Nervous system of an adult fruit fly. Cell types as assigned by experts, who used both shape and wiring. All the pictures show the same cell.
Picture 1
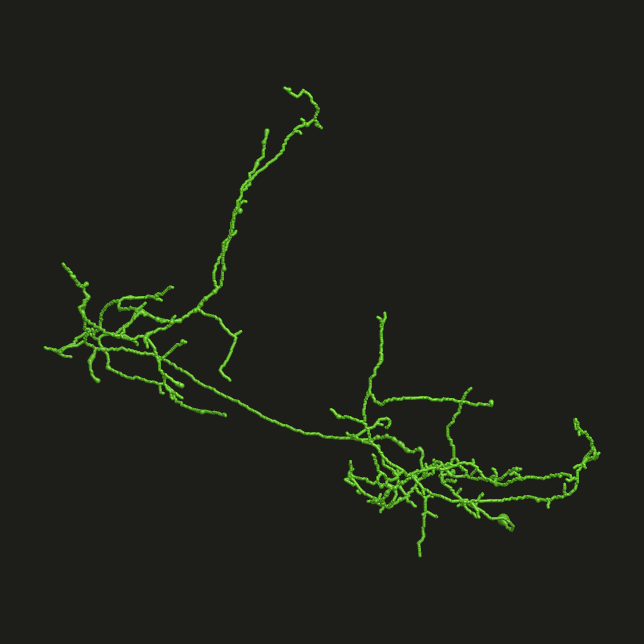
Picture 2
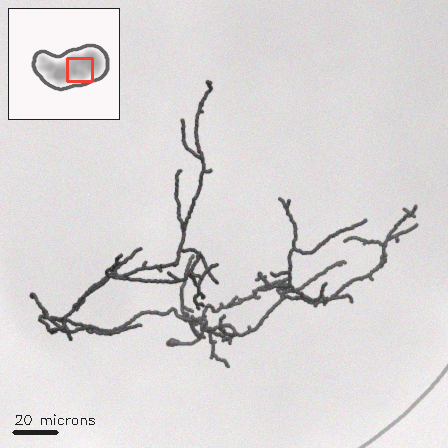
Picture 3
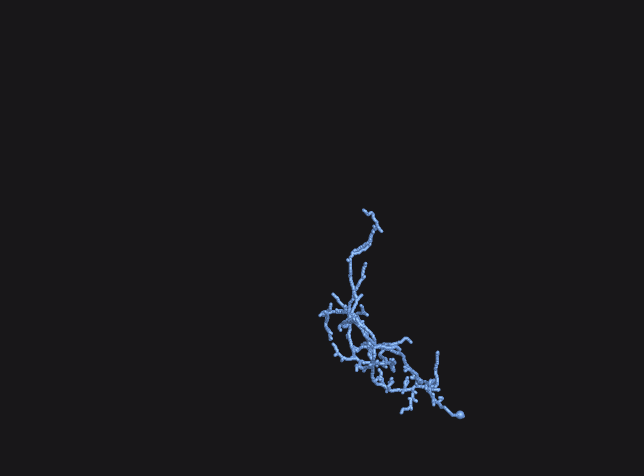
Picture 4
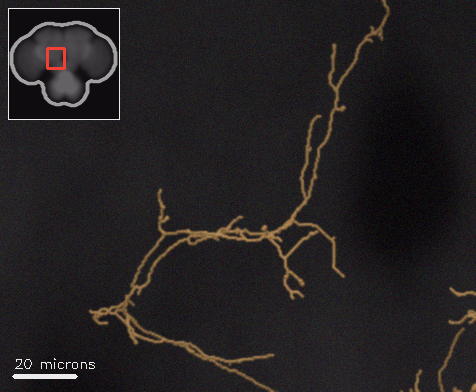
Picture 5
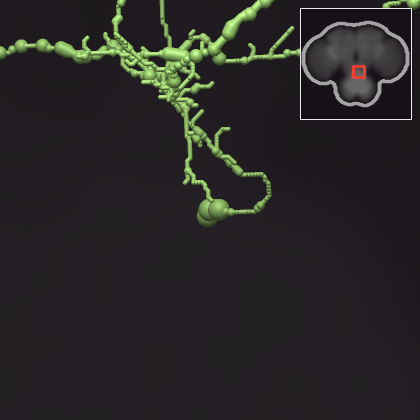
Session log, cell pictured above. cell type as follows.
GNG333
